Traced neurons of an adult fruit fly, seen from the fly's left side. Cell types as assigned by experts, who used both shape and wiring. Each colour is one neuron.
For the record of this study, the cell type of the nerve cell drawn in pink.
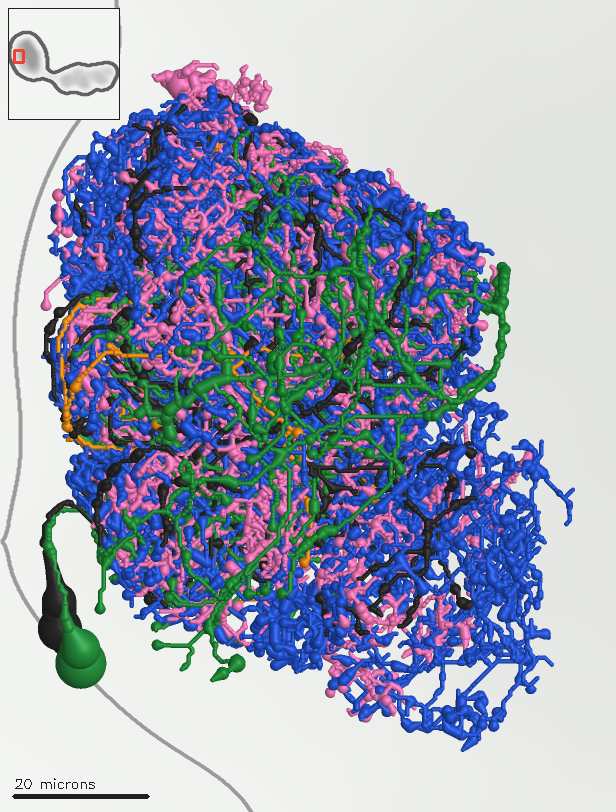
lLN2T_c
